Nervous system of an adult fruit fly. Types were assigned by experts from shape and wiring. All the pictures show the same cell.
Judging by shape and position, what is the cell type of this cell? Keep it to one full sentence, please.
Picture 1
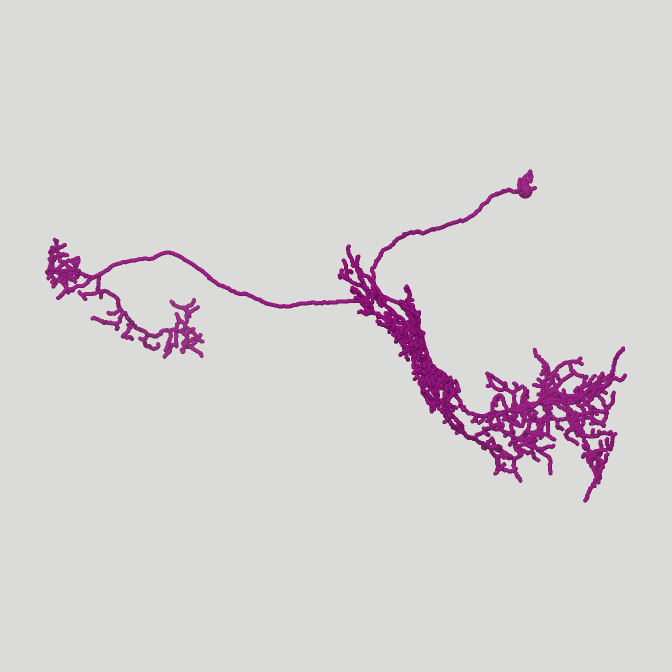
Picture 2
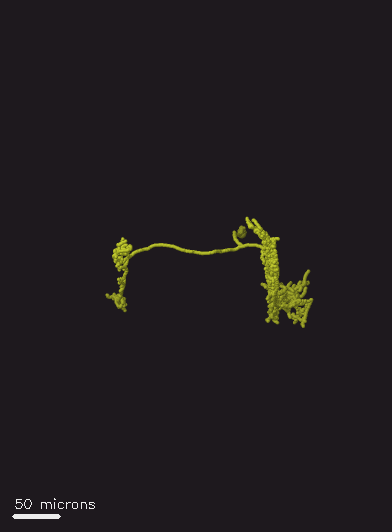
The cell type that this neuron has is LAL156_b.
